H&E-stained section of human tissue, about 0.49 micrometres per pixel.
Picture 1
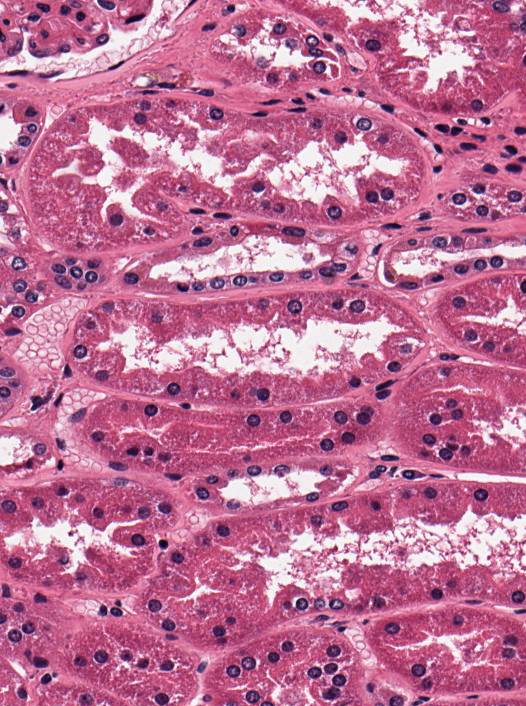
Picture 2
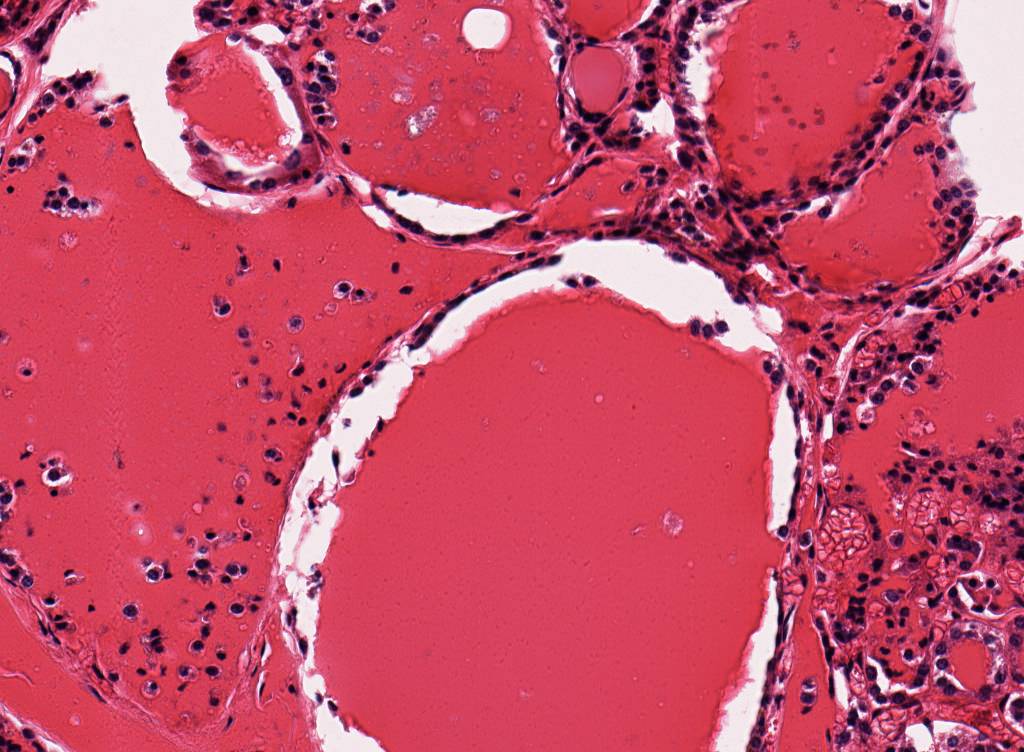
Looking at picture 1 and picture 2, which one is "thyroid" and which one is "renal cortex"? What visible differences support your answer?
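Assignment first: renal cortex is picture 1, thyroid is picture 2. Arrangement: picture 1 is packed with closely set tubules, most cut lengthwise and running roughly left to right; picture 2 has follicles with scant stroma between them as thin pink fibrous septa, and smaller follicles crowd its upper right. Lining: tall cells in a single layer with abundant granular pink cytoplasm, their indistinct boundaries making a continuous band, against a single layer of flattened to low cuboidal cells. Nuclei: round, dark and well spaced, versus small and dark.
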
